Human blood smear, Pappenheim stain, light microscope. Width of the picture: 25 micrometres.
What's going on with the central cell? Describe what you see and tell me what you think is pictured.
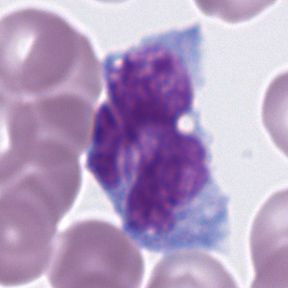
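Nucleus folded over on itself; pale cleft runs roughly top to bottom through its middle. Chromatin fine and lacy, not gathered into coarse dark clumps. Cytoplasm pale greyish blue. One small round clear vacuole at the right edge of the nucleus. Verdict: monocyte.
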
